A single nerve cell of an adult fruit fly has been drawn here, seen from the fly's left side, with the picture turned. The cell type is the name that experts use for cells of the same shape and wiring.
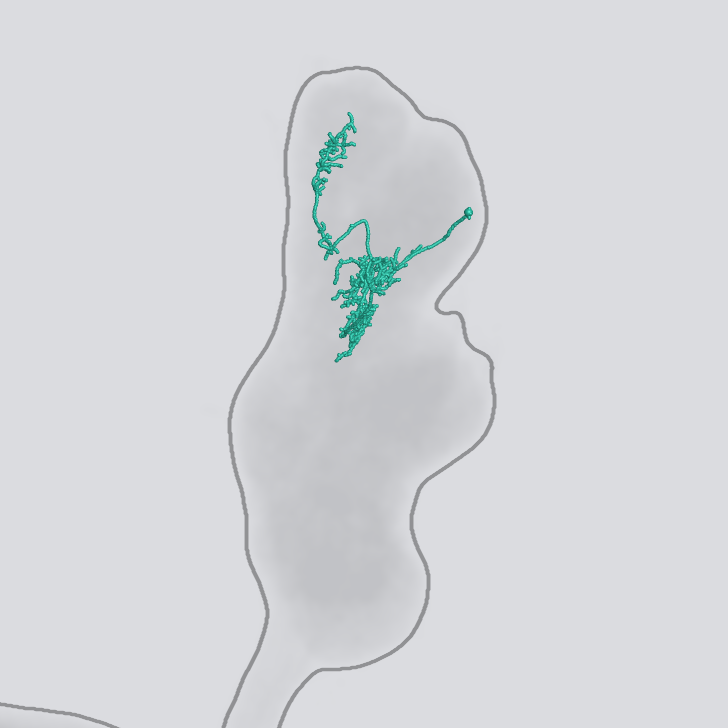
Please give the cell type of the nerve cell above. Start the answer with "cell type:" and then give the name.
cell type: IN07B023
